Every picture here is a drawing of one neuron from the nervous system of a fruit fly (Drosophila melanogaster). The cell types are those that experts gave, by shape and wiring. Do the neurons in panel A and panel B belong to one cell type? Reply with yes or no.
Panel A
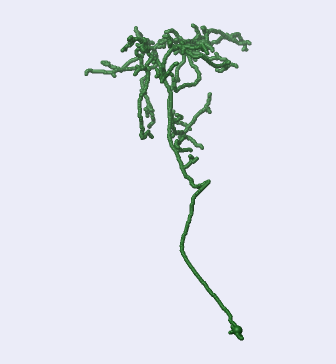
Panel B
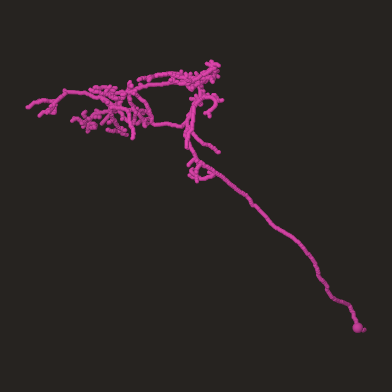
yes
